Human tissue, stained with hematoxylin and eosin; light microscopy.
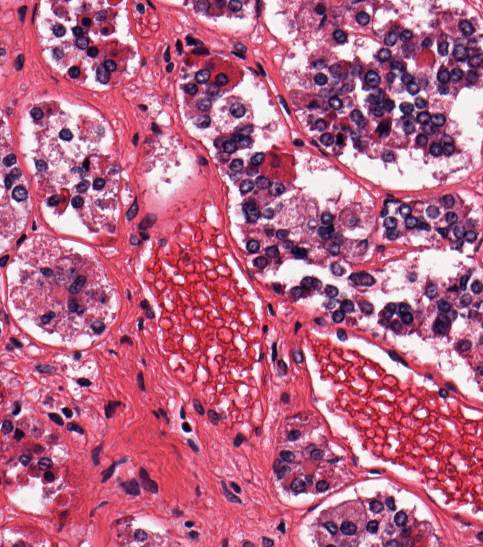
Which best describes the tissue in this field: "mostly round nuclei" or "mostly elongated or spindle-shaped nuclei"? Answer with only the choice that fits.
Mostly round nuclei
